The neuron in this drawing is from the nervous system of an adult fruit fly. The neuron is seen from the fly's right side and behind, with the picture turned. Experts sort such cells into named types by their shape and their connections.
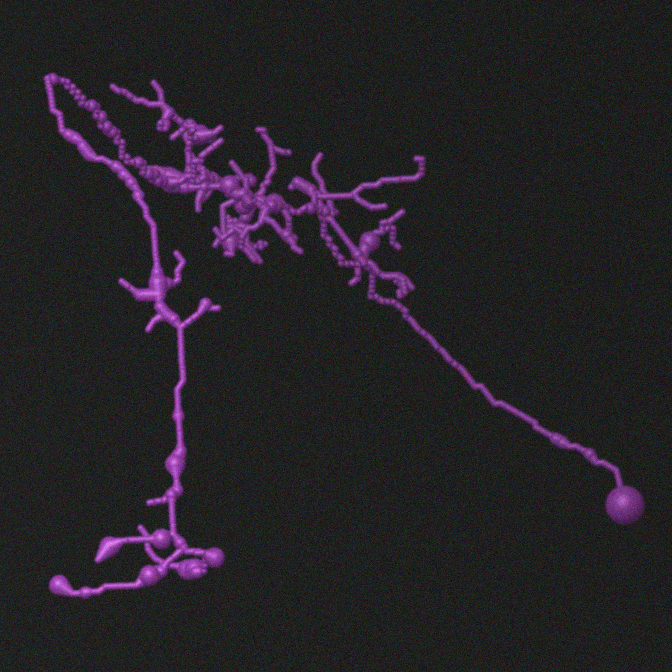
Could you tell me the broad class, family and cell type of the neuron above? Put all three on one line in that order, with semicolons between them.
optic-lobe intrinsic neuron; Tm; Tm12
